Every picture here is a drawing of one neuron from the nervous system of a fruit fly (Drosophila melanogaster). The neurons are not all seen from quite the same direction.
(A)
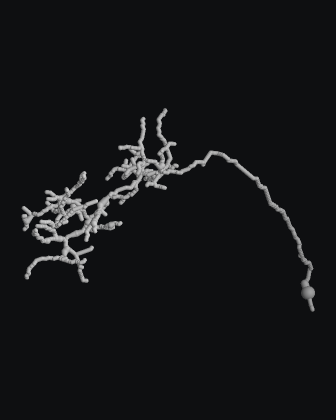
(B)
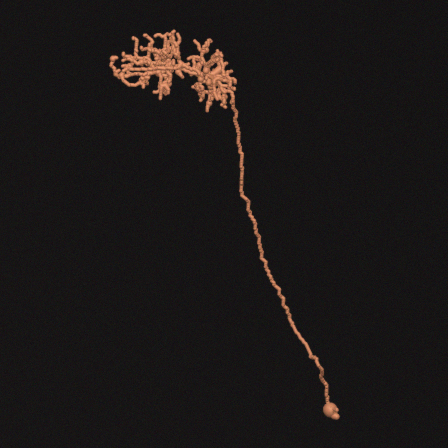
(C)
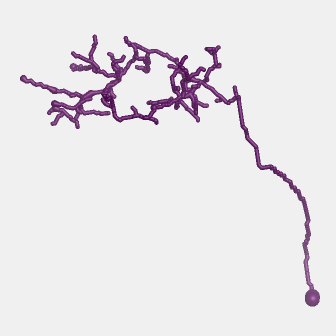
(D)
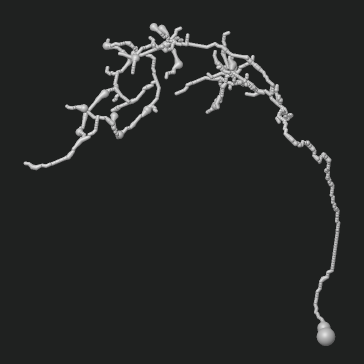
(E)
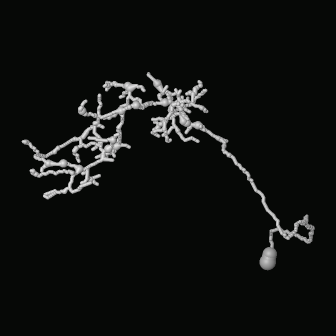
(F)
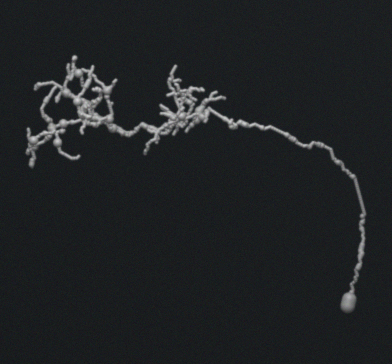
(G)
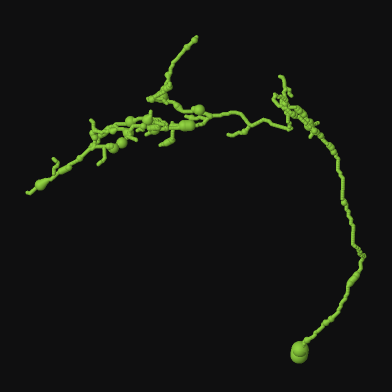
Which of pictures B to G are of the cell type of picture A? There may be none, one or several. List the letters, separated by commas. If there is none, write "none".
C, D, E, F, G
